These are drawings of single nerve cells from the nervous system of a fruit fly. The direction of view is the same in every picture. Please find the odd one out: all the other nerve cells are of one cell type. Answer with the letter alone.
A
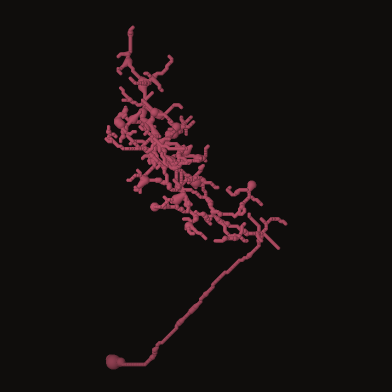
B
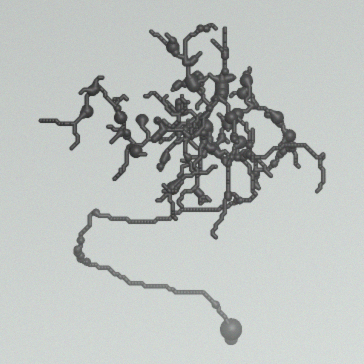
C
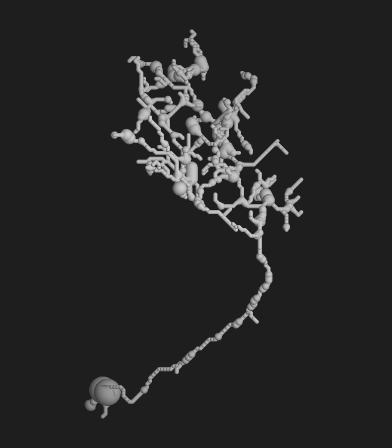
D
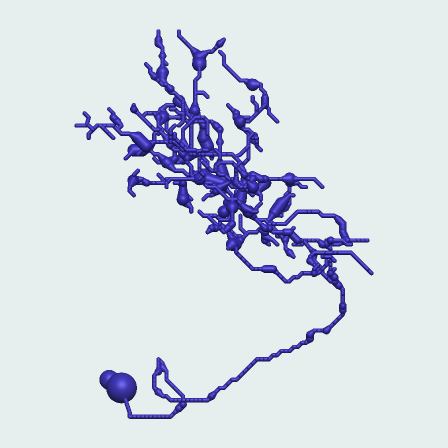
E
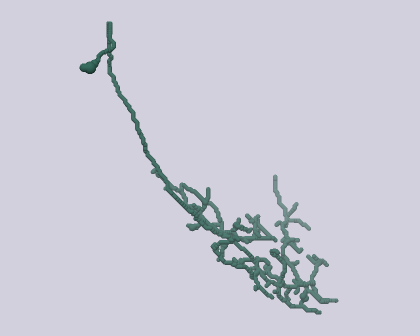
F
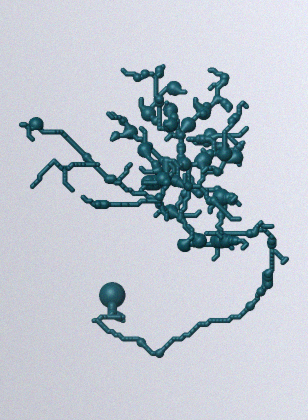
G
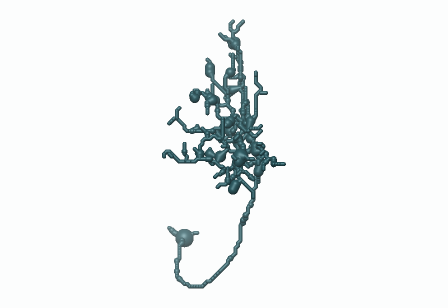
E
